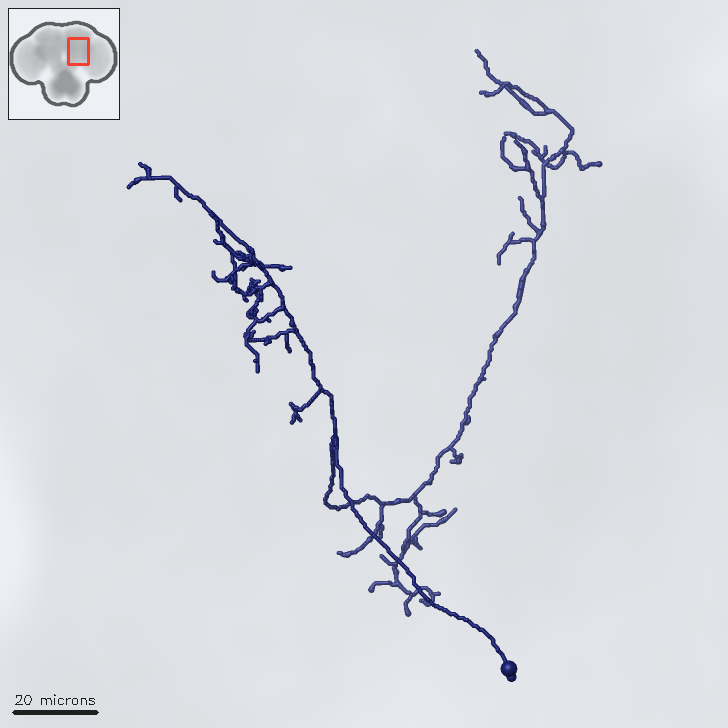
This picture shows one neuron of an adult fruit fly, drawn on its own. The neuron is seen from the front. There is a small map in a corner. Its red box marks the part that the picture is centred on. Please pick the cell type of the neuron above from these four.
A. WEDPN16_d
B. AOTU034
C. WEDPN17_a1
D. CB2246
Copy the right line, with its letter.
C. WEDPN17_a1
